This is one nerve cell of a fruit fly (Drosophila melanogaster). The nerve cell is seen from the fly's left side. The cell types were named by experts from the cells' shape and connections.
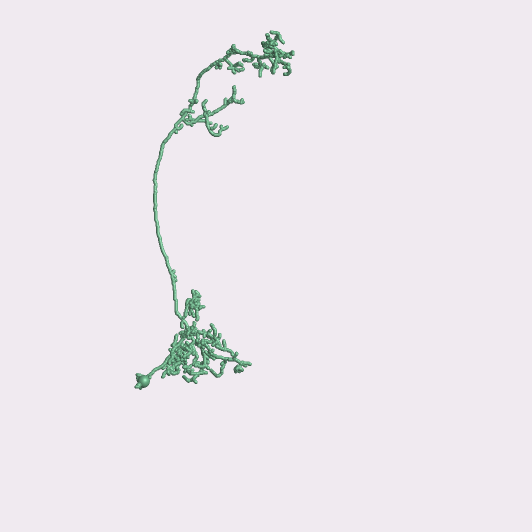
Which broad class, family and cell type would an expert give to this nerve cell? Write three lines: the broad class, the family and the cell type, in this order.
central-brain intrinsic neuron
hemilineage FLAa3
PRW074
